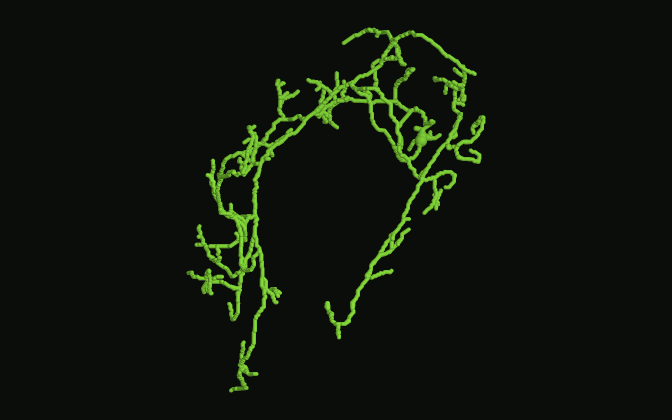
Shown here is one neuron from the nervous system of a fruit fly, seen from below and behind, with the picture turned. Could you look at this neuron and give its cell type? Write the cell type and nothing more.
CB4158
